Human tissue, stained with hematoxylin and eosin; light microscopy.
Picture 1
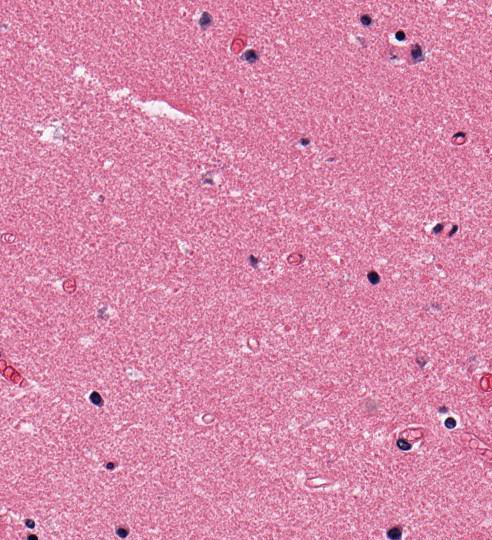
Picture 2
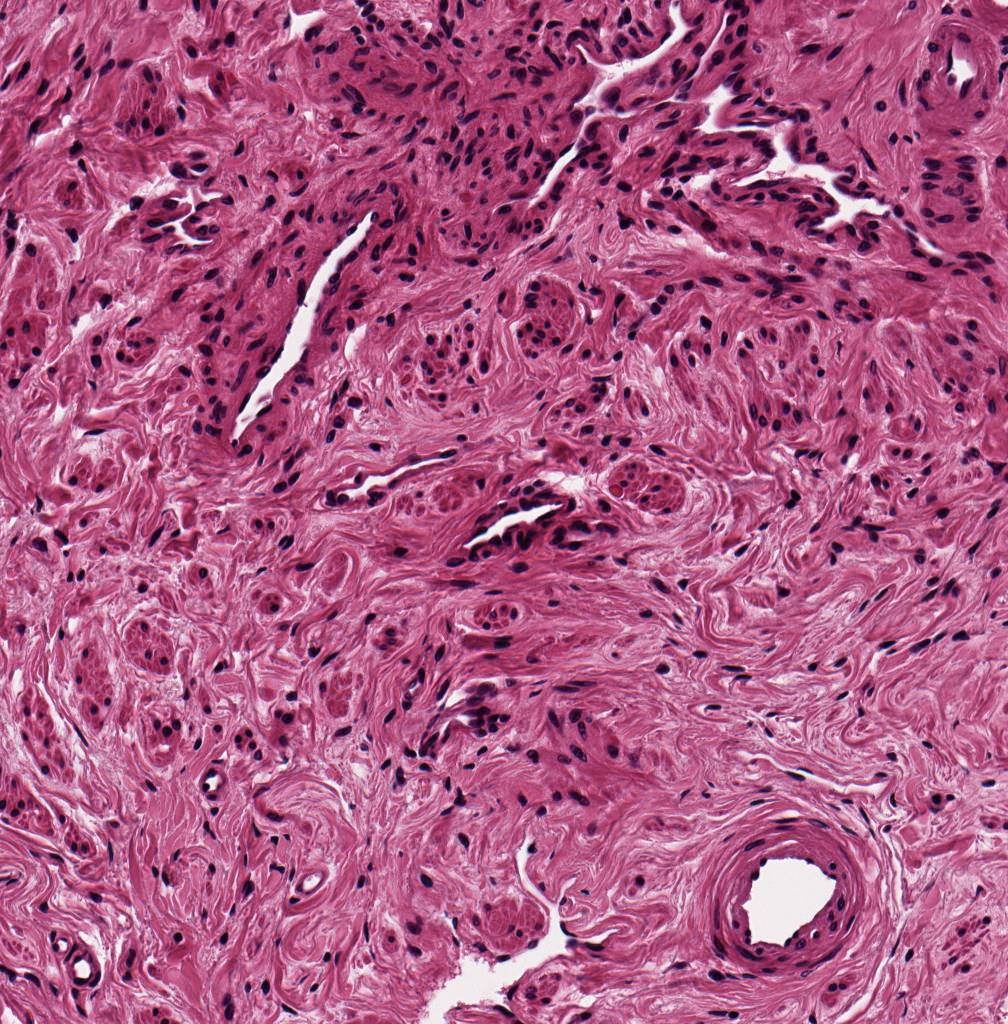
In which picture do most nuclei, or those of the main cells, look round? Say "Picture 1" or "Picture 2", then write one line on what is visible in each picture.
Picture 1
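What picture 1 shows: The scattered nuclei are small, round and darkly stained.
What picture 2 shows: Spindle-shaped cells with elongated dark nuclei are scattered throughout the stroma and are most crowded in the upper half of the field.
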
